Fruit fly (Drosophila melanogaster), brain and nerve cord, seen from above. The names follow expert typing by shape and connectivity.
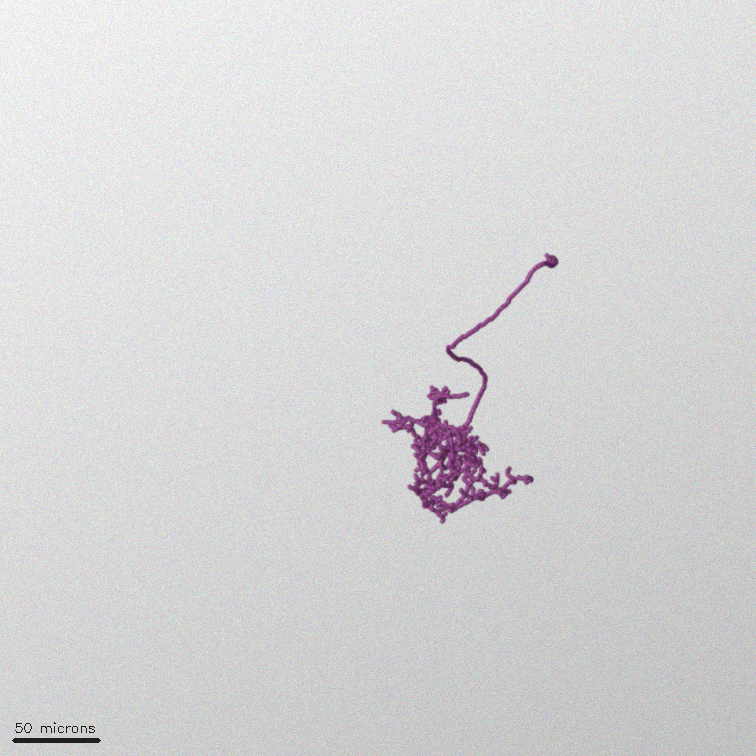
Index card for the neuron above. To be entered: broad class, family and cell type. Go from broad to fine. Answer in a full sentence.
A central-brain intrinsic neuron of hemilineage WEDd1, type PS042.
